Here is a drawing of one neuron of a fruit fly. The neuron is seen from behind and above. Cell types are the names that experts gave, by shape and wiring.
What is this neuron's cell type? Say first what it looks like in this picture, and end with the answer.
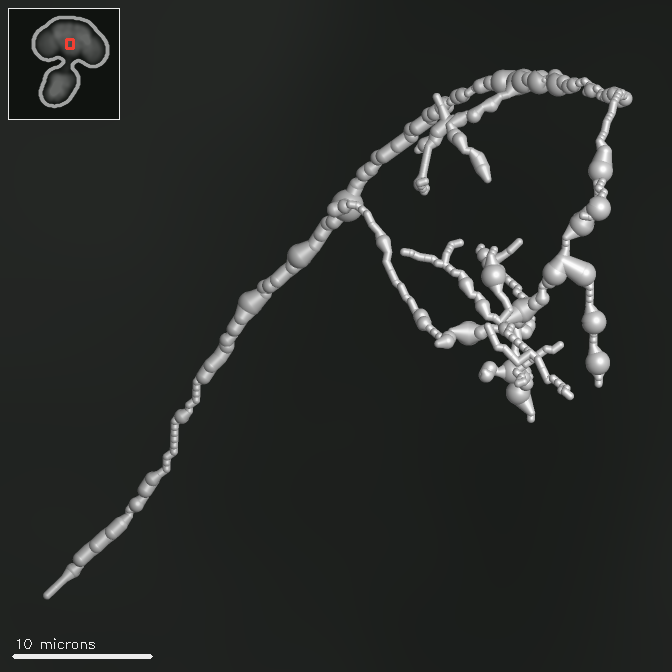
From left to right in the picture it spans about 40 microns. In this view it is about as wide as it is tall. It is a sensory neuron entering the brain. It is of cell type ENS4.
